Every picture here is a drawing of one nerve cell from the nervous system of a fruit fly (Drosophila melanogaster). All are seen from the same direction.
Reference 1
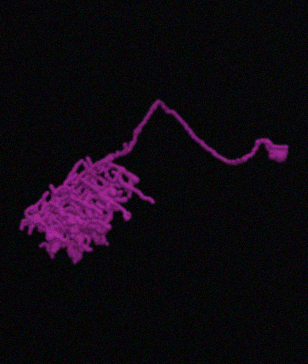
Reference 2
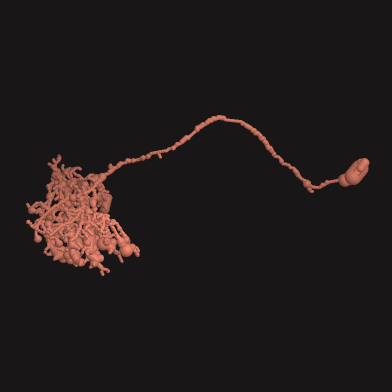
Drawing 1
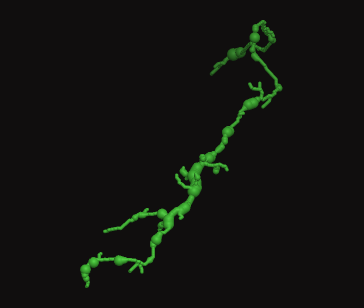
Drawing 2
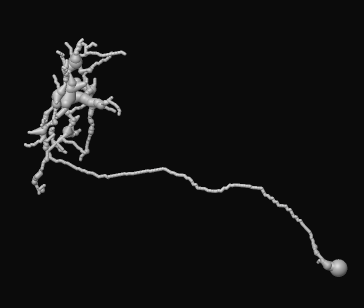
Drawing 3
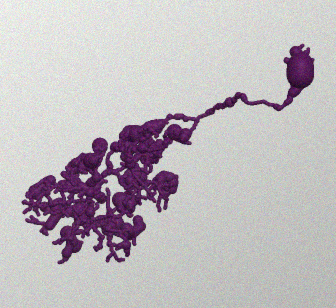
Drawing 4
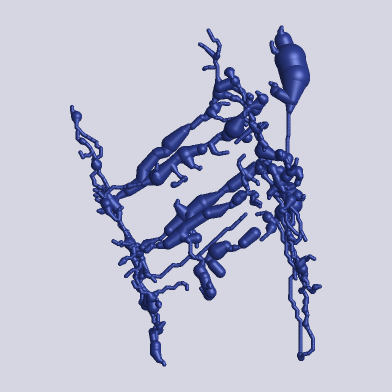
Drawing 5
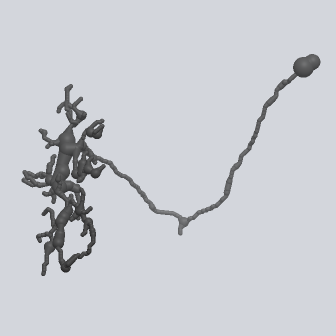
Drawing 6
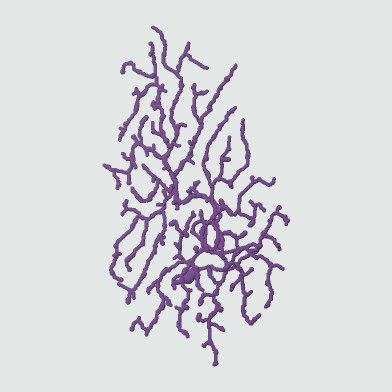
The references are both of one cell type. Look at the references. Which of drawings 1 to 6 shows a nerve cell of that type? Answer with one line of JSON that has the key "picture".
{"picture": 3}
